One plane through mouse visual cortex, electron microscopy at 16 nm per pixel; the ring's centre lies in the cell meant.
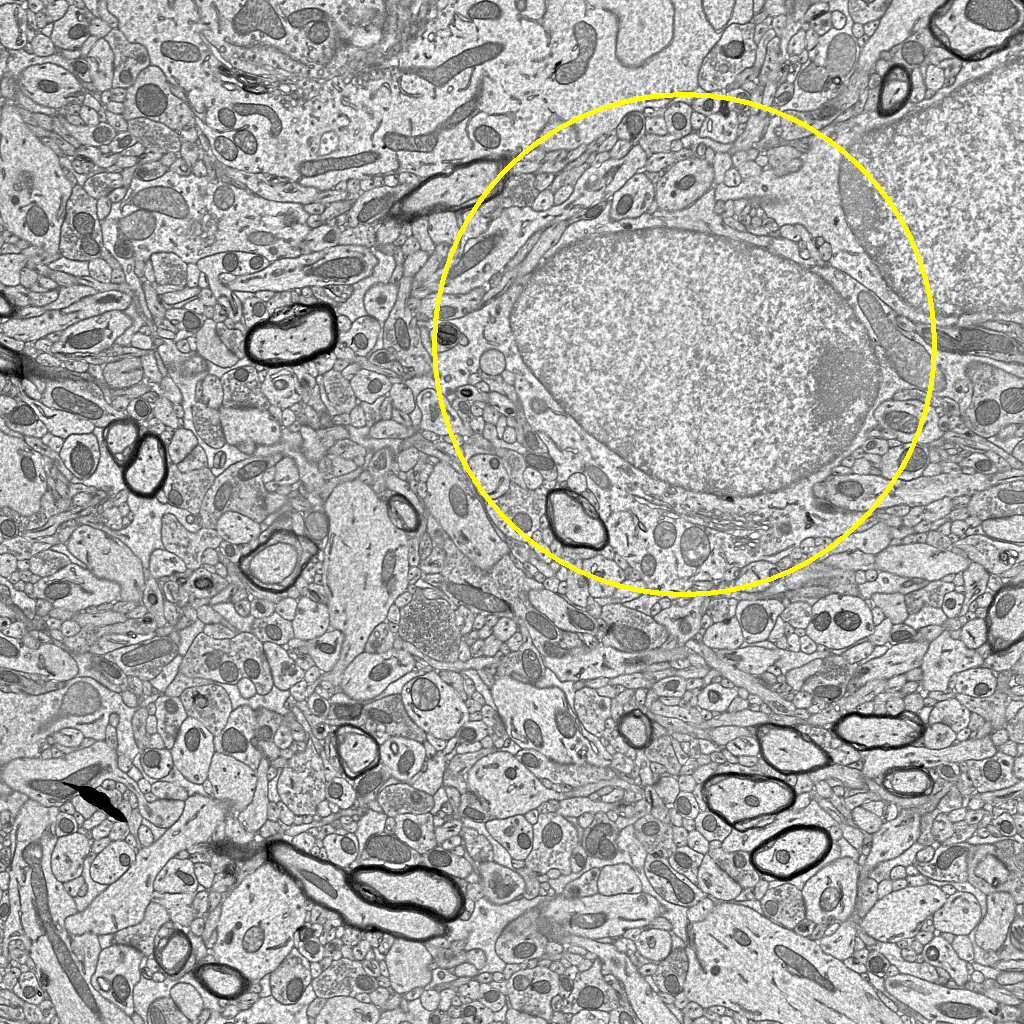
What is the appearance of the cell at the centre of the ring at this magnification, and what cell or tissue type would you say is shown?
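Look first at the nucleus: a large, smooth oval, longer from left to right, showing whole within the ring. Its envelope runs smoothly around it with no deep infoldings. The chromatin is pale and finely granular, evenly spread, and forms no thick dark band along the envelope. Just below the nucleus, the cytoplasm holds stacked flat membranes with small vesicles. The cell is an astrocyte.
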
